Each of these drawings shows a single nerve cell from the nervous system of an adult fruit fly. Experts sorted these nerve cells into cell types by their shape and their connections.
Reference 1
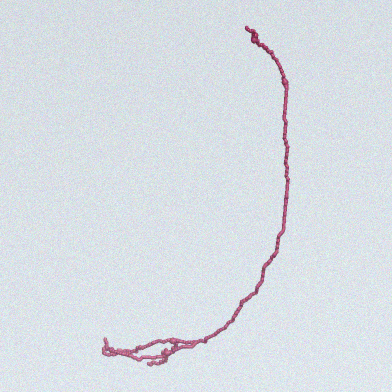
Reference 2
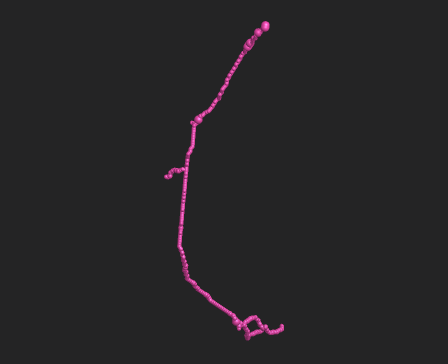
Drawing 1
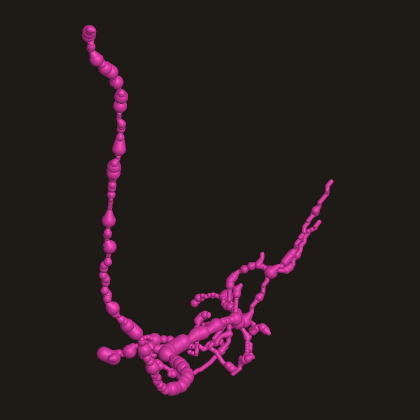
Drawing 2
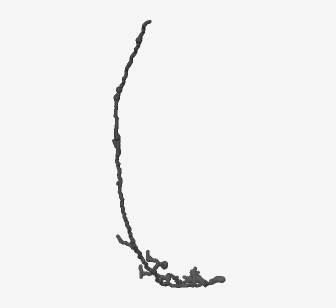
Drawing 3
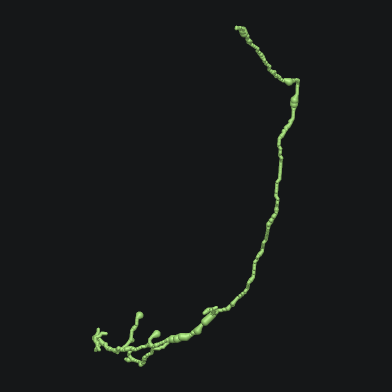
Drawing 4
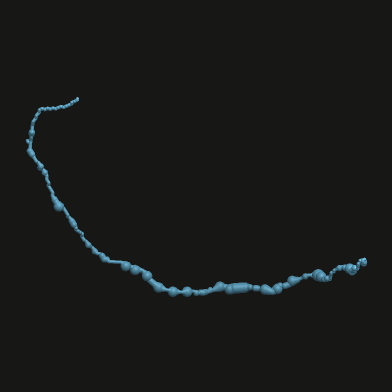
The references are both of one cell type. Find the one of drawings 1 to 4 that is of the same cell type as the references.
3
